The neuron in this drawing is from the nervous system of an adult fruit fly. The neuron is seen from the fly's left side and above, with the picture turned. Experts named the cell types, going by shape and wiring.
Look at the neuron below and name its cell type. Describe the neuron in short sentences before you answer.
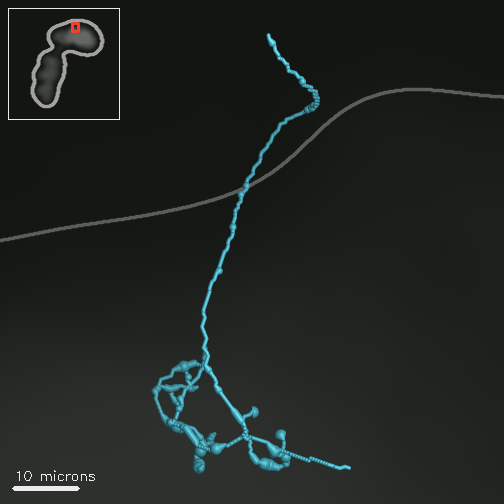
No cell body is drawn. By the scale bar it is about 70 microns tall in this view. It has a dozen or fewer branch ends. It is a sensory neuron entering the brain. Its cell type is ORN_VL2p.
